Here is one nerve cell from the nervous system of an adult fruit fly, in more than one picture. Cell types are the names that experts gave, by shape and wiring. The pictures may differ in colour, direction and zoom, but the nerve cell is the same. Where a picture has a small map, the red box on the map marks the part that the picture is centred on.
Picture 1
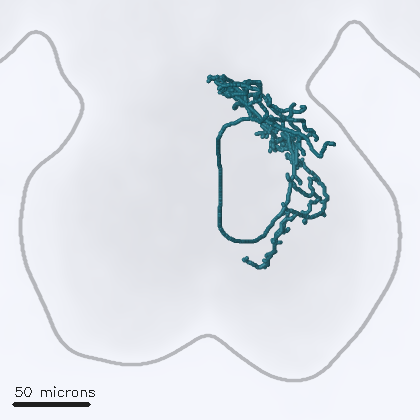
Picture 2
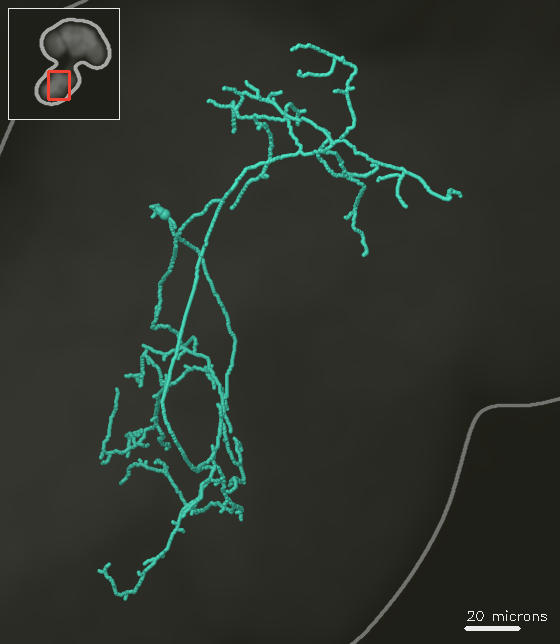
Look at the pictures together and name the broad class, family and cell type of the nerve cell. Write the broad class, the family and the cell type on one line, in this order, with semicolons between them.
nerve-cord intrinsic neuron; hemilineage 17A; IN17A074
